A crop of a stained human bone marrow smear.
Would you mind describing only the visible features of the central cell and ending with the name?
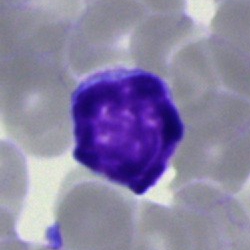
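The nucleus occupies almost the entire cell. Cytoplasm forms at most a very thin rim that is hard to distinguish from the nucleus. No granules are visible, and no clear vacuoles are seen. The cell is a lymphocyte.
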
